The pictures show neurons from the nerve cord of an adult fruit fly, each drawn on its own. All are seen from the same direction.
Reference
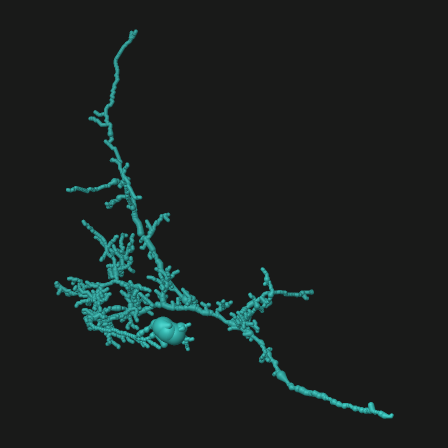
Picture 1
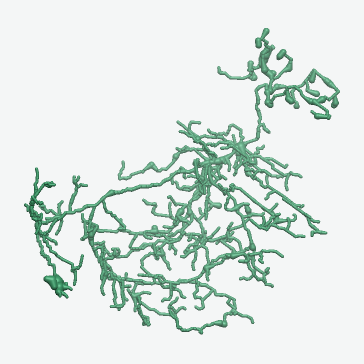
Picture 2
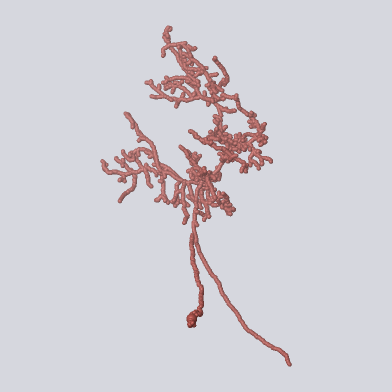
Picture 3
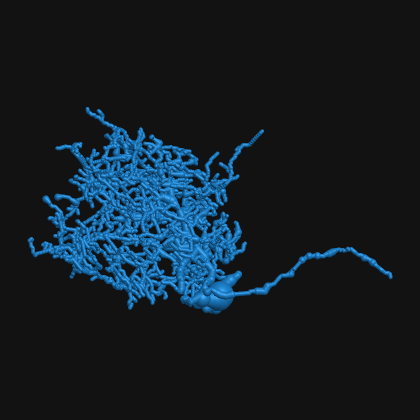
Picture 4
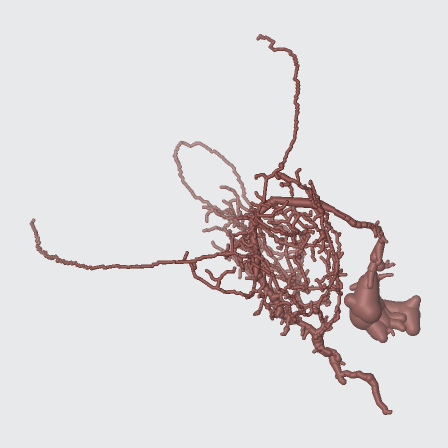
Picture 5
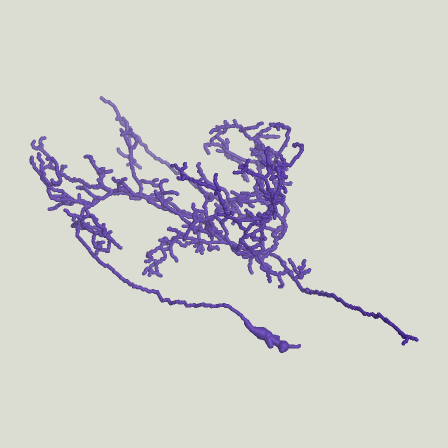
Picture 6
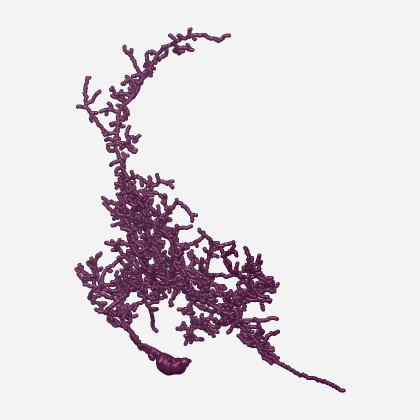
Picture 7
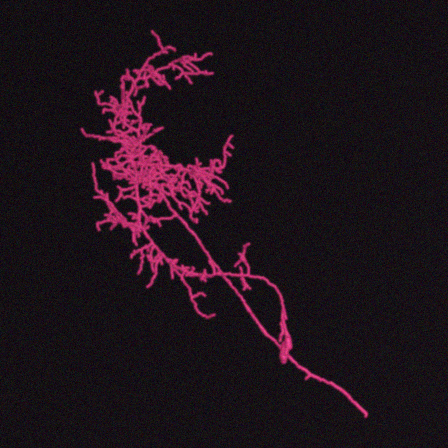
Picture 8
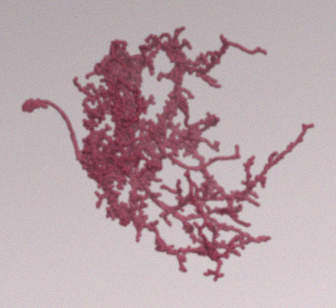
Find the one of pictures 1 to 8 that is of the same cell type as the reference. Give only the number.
6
